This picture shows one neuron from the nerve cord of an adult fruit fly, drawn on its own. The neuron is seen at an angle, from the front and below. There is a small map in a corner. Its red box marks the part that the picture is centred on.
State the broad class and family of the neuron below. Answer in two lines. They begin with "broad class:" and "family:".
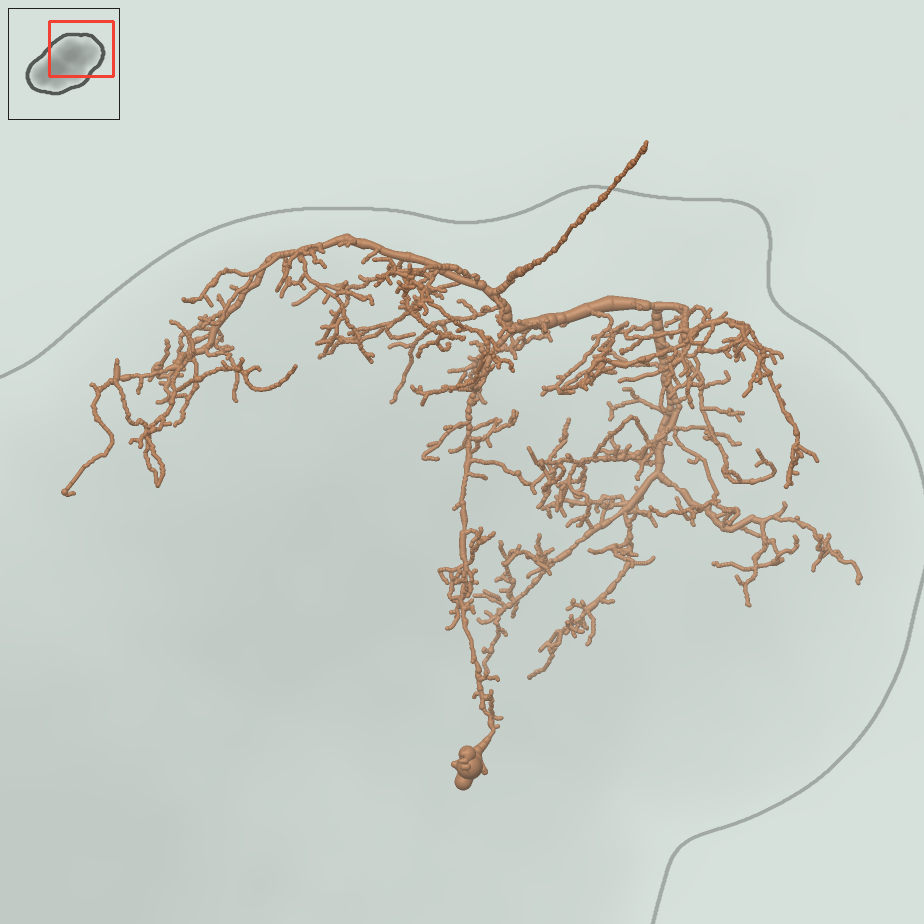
broad class: ascending neuron
family: hemilineage 27X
